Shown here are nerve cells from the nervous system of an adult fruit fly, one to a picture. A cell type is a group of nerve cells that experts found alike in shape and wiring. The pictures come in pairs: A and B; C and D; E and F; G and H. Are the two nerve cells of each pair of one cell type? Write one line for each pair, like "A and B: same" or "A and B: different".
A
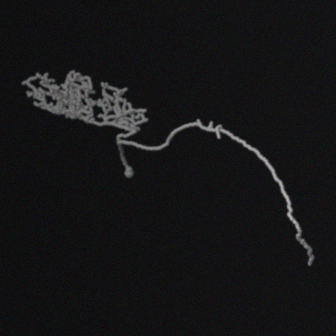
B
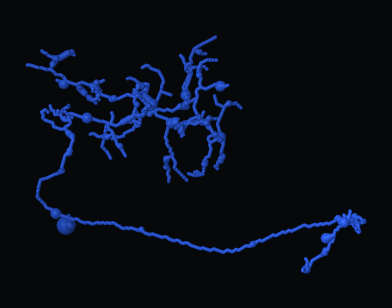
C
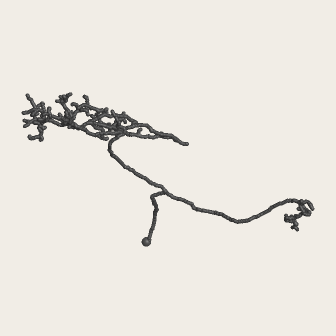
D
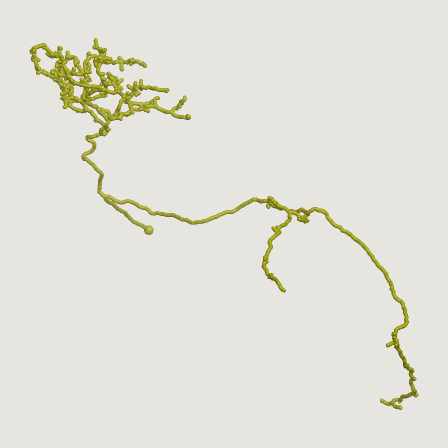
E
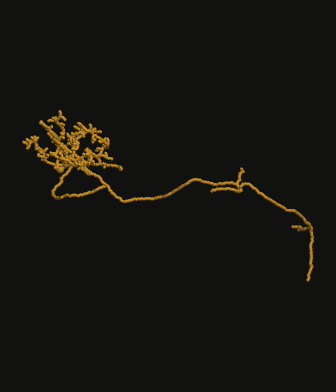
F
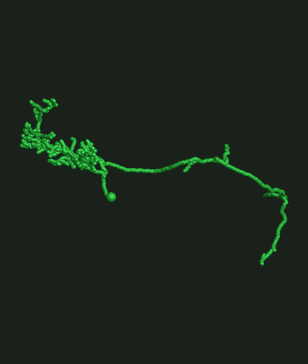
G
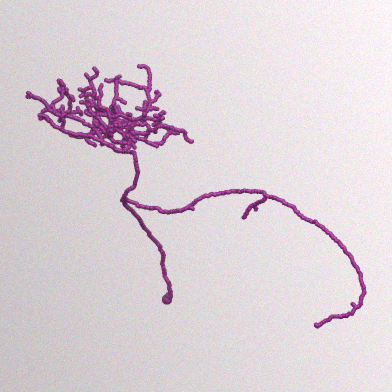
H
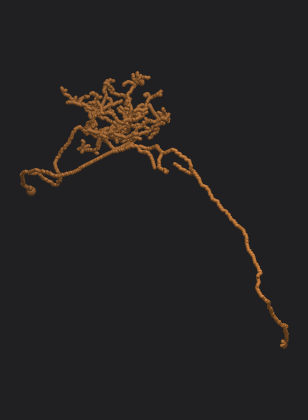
A and B: different
C and D: different
E and F: same
G and H: same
